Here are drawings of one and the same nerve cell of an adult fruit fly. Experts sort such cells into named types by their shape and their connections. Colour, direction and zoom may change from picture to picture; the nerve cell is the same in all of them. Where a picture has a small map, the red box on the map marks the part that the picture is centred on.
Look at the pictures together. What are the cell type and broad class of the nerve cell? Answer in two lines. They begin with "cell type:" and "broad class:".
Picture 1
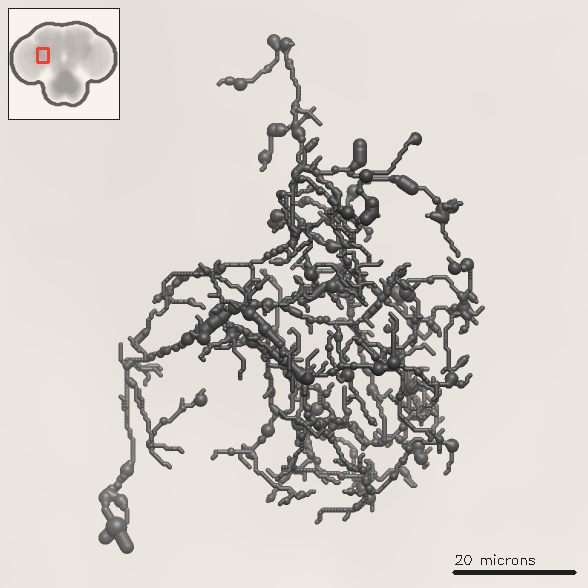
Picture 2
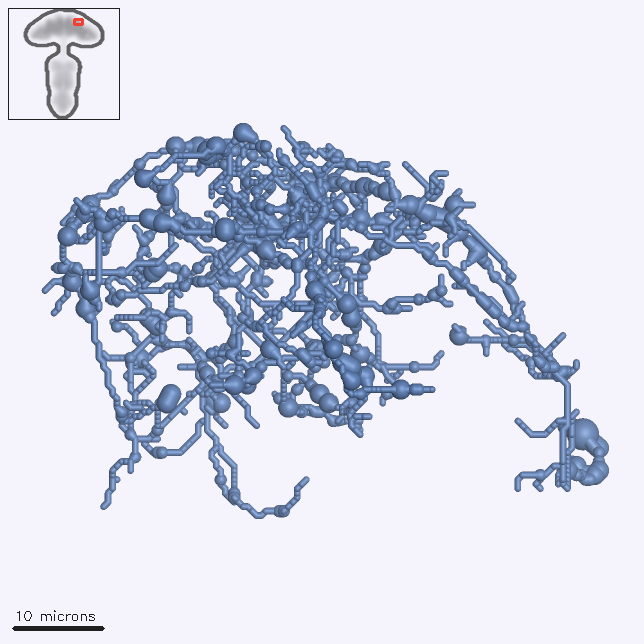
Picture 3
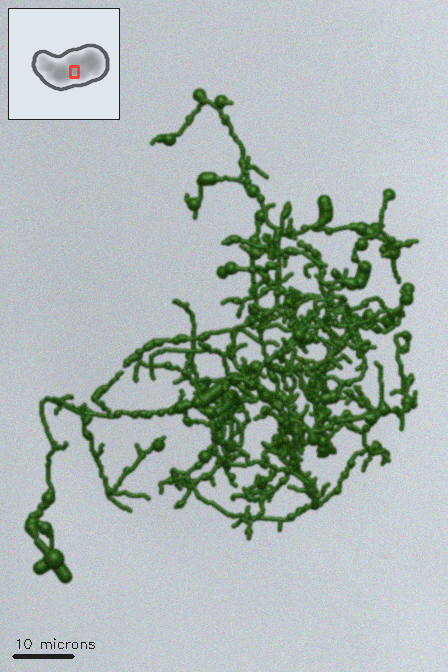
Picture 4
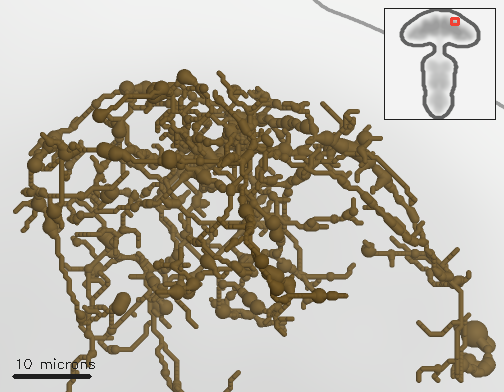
cell type: AVLP385
broad class: central-brain intrinsic neuron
